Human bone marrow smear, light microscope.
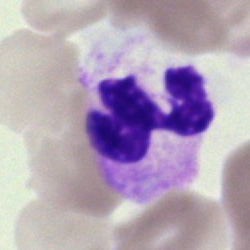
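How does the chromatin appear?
Dense, dark purple and coarsely clumped.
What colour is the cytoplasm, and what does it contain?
Pale pinkish-lilac, with fine, small lilac granules scattered through it and no vacuoles.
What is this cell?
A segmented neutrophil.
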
